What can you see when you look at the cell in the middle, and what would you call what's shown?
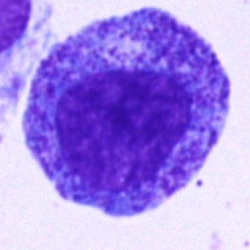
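Roughly round in outline, the cell has a slightly angular, uneven edge. The nucleus lies toward the lower part of the cell, leaving a wider band of cytoplasm above it. Its chromatin stains fairly evenly purple, without coarse dark clumps. Just above the nucleus, the cytoplasm shows a paler, less granular area. The name is promyelocyte.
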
